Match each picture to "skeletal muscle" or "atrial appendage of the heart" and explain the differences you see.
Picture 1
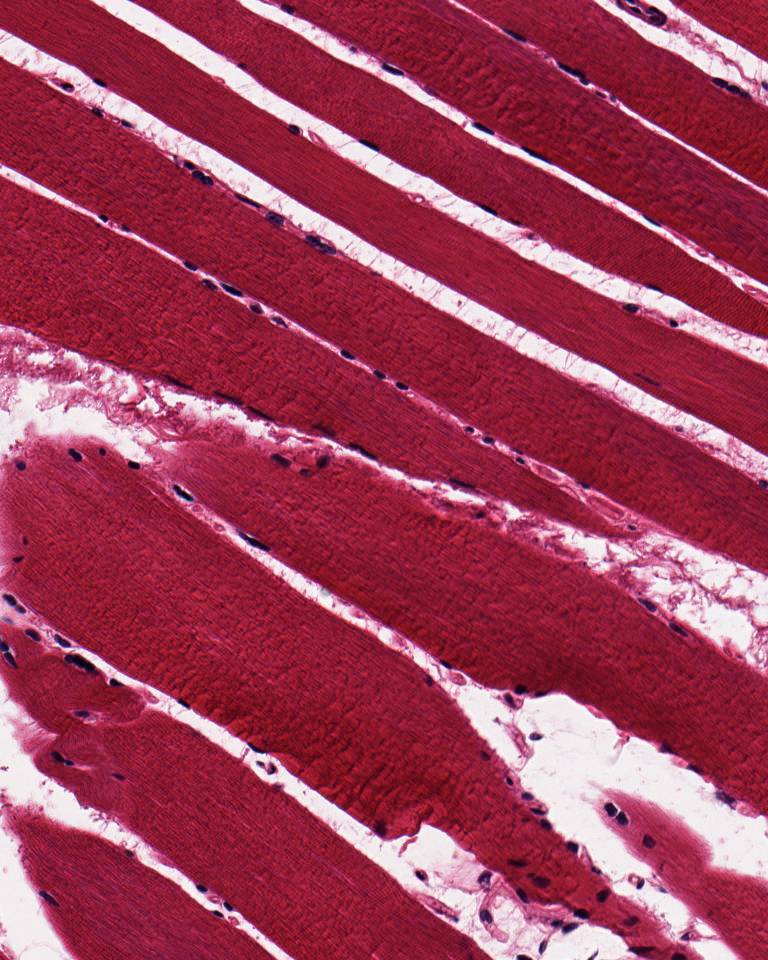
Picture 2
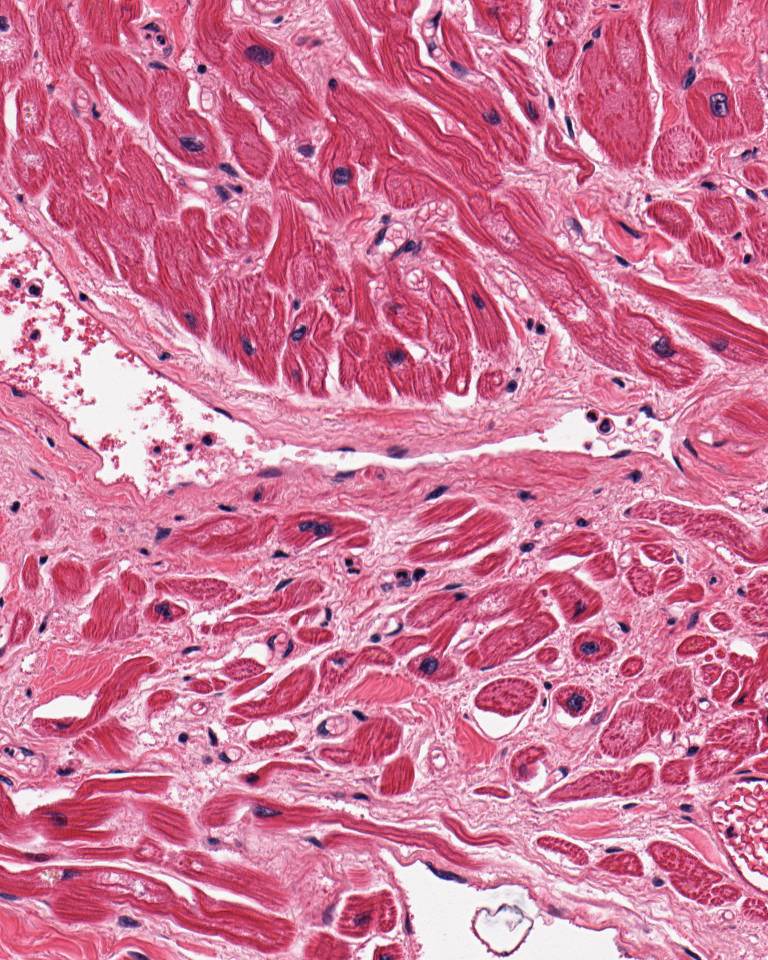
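Of the two, picture 2 shows the atrial appendage of the heart and picture 1 skeletal muscle. The long, parallel fibres of the skeletal muscle are cut lengthwise, fill the field and run diagonally from upper left to lower right. Their nuclei are small, dark, flattened ovals at the fibre edges, not in the centres, and their cytoplasm stains deep red with eosin and looks finely fibrillar along the fibre length. In the atrial appendage, the muscle fibres contain single, centrally placed oval nuclei. Many of its fibres in the lower middle are cut across or obliquely, giving rounded and oval profiles. Picture 1 is crossed from the left edge by a wider band of pale, loose, wispy connective tissue separating upper and lower groups of fibres, while the central fibrous band of picture 2 holds scattered elongated, spindle-shaped dark nuclei.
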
